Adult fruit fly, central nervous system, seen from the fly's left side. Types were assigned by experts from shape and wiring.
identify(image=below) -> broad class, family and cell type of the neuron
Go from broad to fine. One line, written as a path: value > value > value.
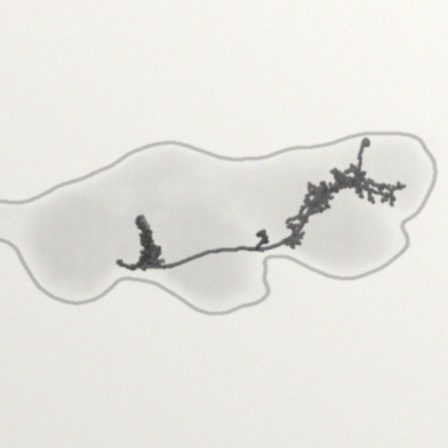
nerve-cord intrinsic neuron > hemilineage 05B > IN05B028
